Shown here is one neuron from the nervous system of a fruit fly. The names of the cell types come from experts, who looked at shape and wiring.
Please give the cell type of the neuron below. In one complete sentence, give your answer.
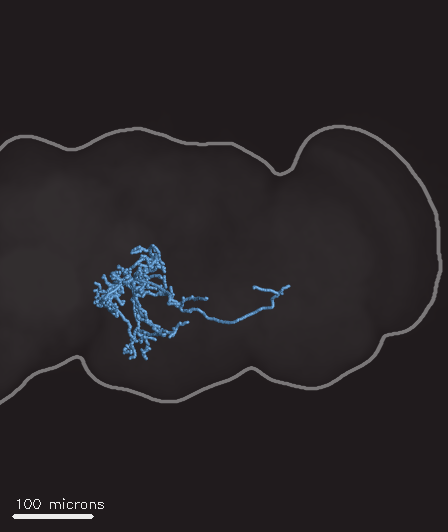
To the cell type AVLP176_b belongs this neuron.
